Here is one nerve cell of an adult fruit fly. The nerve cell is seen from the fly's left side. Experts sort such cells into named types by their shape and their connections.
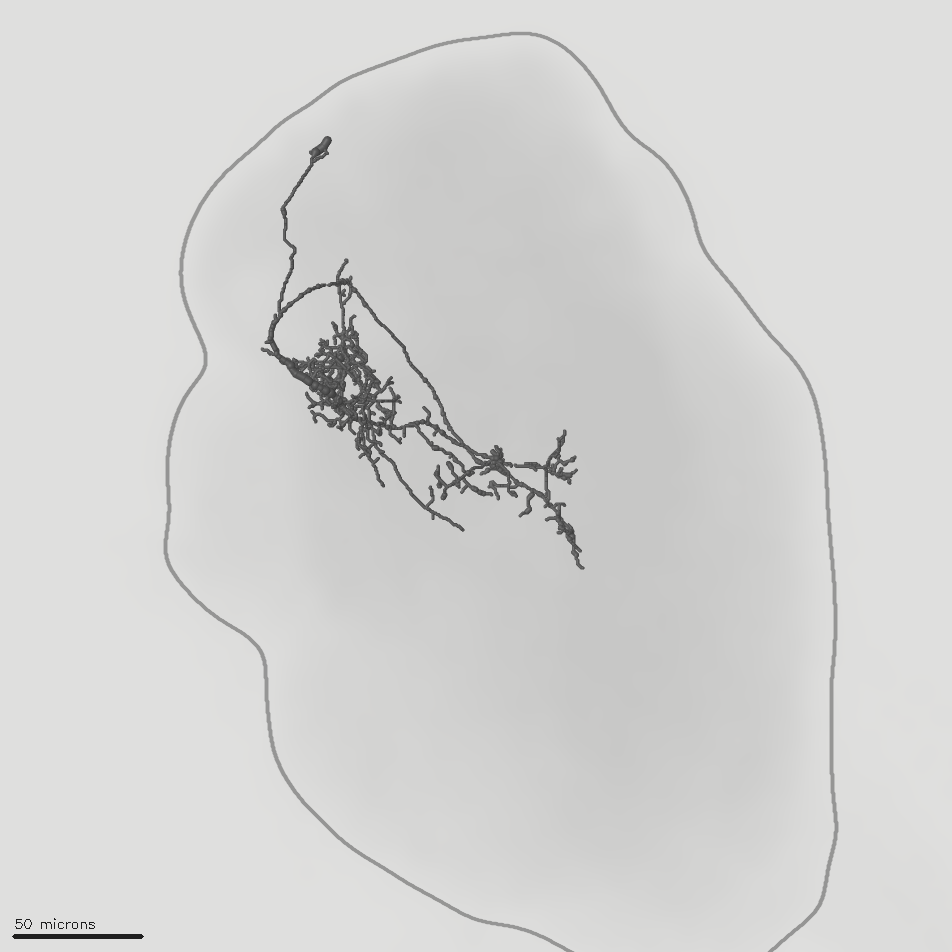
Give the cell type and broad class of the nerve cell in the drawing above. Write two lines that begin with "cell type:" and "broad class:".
cell type: LAL012
broad class: central-brain intrinsic neuron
